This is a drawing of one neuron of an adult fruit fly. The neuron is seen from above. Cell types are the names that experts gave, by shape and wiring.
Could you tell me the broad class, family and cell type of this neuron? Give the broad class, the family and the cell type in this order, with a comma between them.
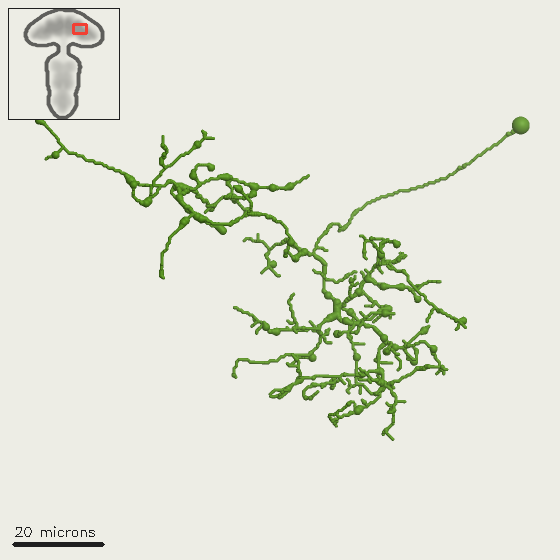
central-brain intrinsic neuron, hemilineage LHa2, LHAV2k12_b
